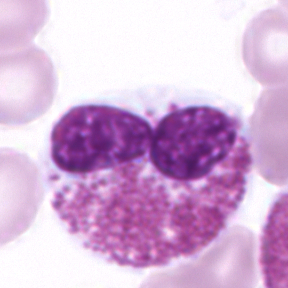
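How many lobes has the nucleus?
Two, side by side across the upper part of the cell.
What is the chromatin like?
Dark purple, coarsely clumped.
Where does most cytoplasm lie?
Below the nucleus; it is granule-filled.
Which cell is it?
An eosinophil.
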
